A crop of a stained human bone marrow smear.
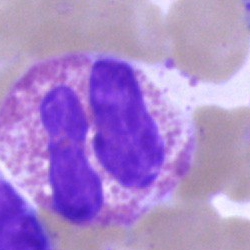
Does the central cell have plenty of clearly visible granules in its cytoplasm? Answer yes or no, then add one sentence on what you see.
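Yes. Numerous small pink-red granules are scattered throughout the cytoplasm.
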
